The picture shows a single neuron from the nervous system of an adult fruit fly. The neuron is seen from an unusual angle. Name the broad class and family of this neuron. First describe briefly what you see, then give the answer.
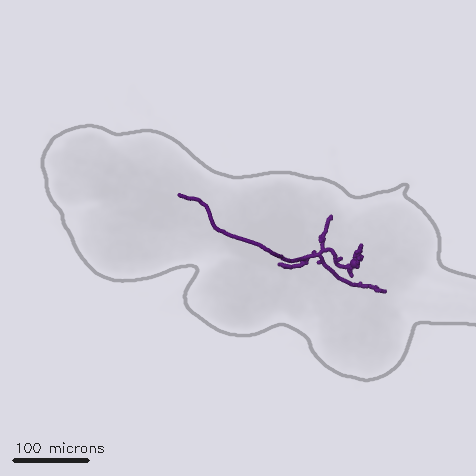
It lies in the nerve cord. By the scale bar it is about 300 microns wide in this view. Its broad class is sensory neuron entering the nerve cord. Its family is called class mechanosensory tactile.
